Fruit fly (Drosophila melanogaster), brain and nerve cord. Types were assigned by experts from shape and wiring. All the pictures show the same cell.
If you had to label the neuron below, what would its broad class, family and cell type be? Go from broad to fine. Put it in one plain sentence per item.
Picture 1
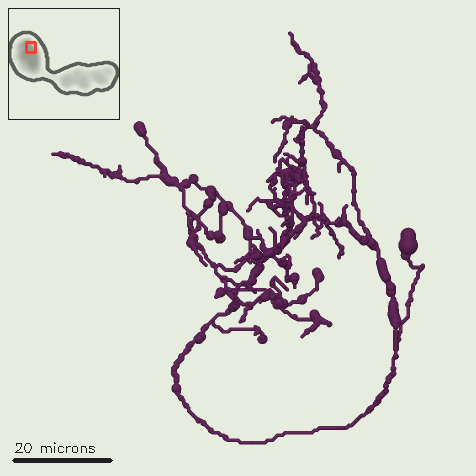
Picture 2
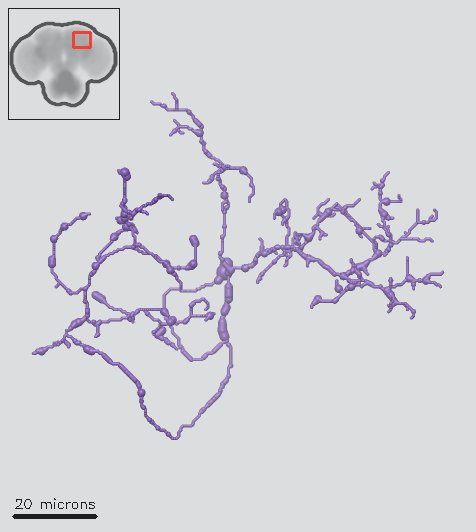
A central-brain intrinsic neuron of hemilineage DL1_ventral, type LHPV8c1.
